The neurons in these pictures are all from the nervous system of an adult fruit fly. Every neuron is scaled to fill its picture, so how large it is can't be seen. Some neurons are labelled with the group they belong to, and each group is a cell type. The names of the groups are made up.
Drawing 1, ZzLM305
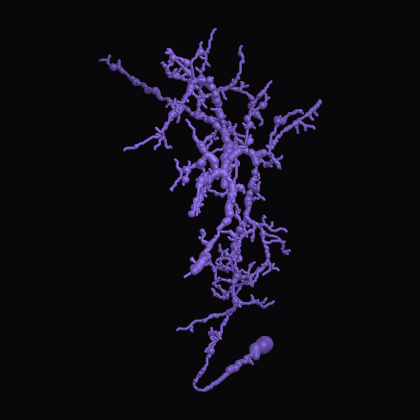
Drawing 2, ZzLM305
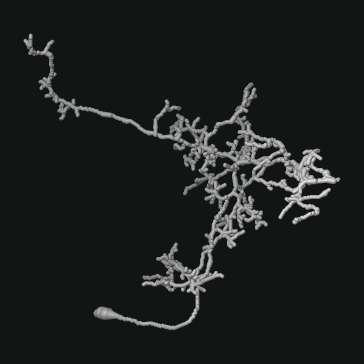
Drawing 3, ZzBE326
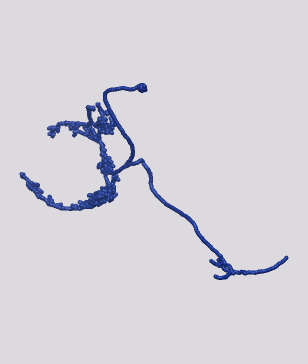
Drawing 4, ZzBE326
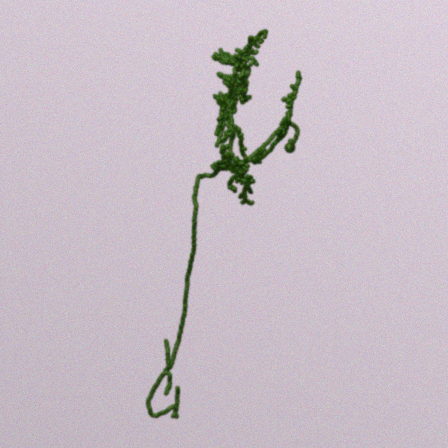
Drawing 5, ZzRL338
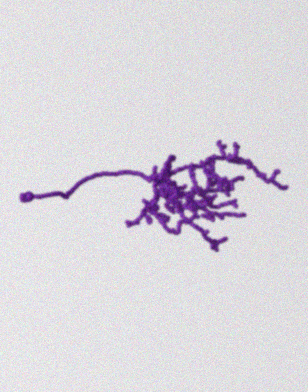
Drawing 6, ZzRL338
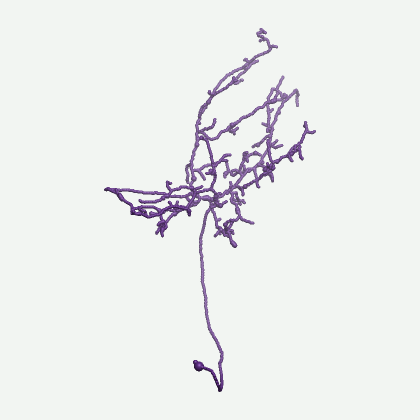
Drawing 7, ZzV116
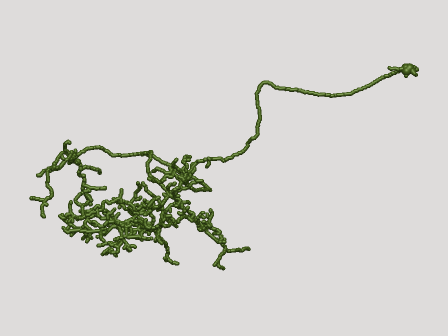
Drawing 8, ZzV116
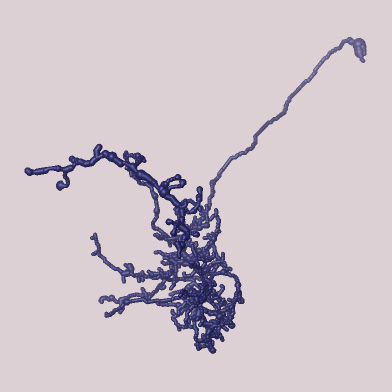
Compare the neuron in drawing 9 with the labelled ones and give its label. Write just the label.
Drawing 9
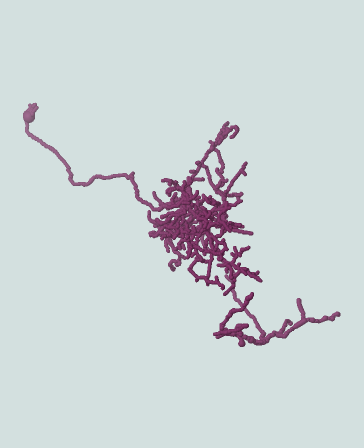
ZzV116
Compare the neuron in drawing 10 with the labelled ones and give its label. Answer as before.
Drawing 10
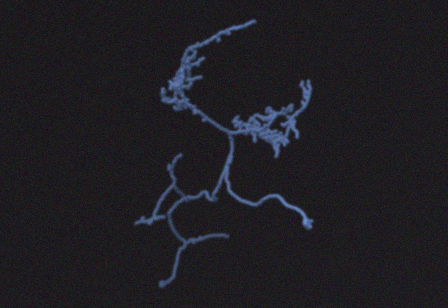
ZzBE326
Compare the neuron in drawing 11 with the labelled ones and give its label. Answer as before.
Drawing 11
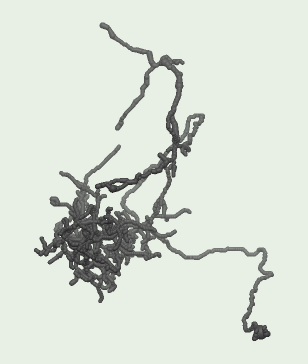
ZzV116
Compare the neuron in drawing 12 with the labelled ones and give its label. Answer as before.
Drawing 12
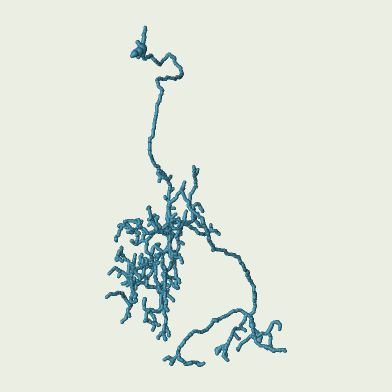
ZzV116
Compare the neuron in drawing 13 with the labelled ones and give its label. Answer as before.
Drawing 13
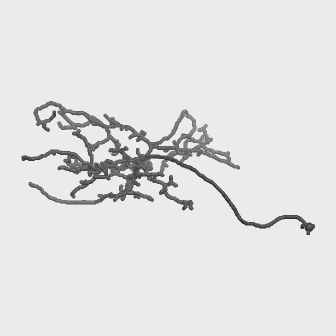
ZzRL338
